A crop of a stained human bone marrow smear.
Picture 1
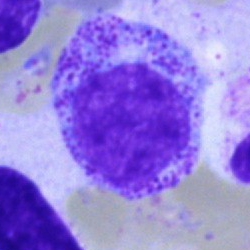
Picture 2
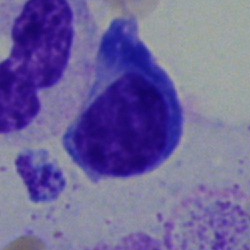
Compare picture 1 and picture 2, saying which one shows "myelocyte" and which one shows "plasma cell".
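You're looking at a myelocyte in picture 1 and a plasma cell in picture 2. The granules are the first difference: numerous purple ones are scattered through the myelocyte, with pale blue cytoplasm between them, while the plasma cell's cytoplasm has none and stains deep blue.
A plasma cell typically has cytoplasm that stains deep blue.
Next, the chromatin: fairly finely textured without dense dark clumps in the myelocyte, but dark purple, dense and slightly mottled in the plasma cell.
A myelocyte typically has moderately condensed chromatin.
Then the shape: the myelocyte is roughly round, the plasma cell irregular and drawn out into a tapering extension toward the top. The plasma cell's nucleus sits toward the lower left, with most of the cytoplasm above it.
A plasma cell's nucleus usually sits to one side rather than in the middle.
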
